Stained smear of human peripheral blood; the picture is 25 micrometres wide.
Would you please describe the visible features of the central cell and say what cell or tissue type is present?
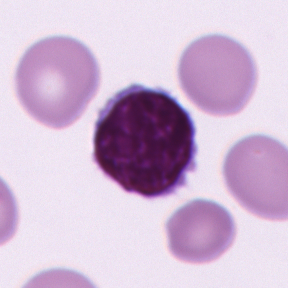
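First, size: the cell is about 1.25 times as wide as a red cell lying whole in the picture, and its edge is slightly uneven rather than perfectly smooth. Second, nucleus: round, with dense, coarsely clumped chromatin, dark masses parted by paler streaks. Third, cytoplasm: a very thin pale bluish-violet rim, barely visible on most sides. Conclusion: typical lymphocyte.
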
